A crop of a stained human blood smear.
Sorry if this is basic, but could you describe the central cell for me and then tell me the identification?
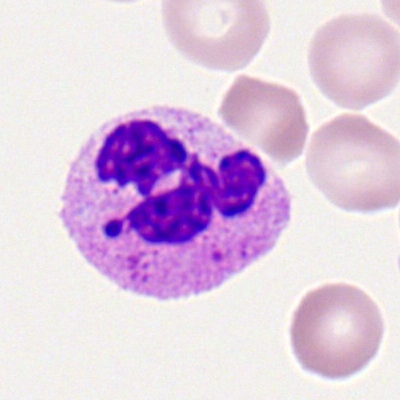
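Look first at the edge: the outline is round to slightly oval, and smooth. Inside, the chromatin stains dark purple in coarse clumps. Around it lies plenty of pale pink-lilac cytoplasm, filled with fine, small pinkish-lilac granules. This central cell is a segmented neutrophil.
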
